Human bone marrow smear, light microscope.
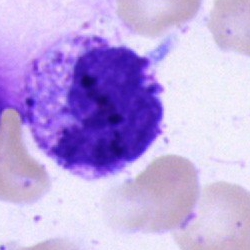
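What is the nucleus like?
Large, toward the right, with an irregular, somewhat lumpy border.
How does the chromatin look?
Dense and deep purple, with darker clumped spots.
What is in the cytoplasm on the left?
Many small pale spaces, giving it a mottled look.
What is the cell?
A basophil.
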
